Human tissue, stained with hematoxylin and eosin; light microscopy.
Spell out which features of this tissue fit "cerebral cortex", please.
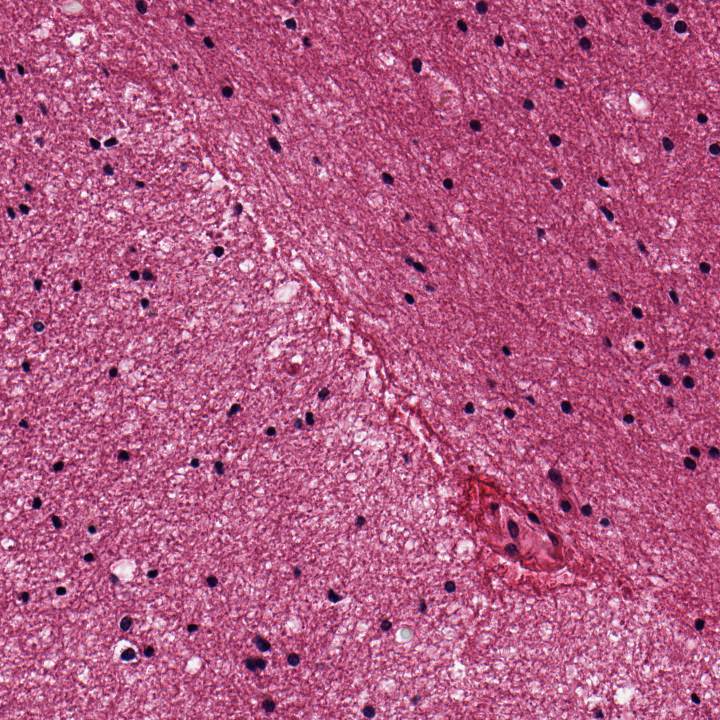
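Cerebral cortex is the tissue here. A fine, fibrillary pink matrix fills the whole field, with no glands or epithelium.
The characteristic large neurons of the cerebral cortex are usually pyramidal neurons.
Against that, the nuclei seen are small, round and dark blue, scattered singly, with no visible cytoplasm. Small vessel, lower right-centre: bright red wall holding a few elongated nuclei. Matrix more densely pink upper right; paler and more vacuolated lower left.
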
